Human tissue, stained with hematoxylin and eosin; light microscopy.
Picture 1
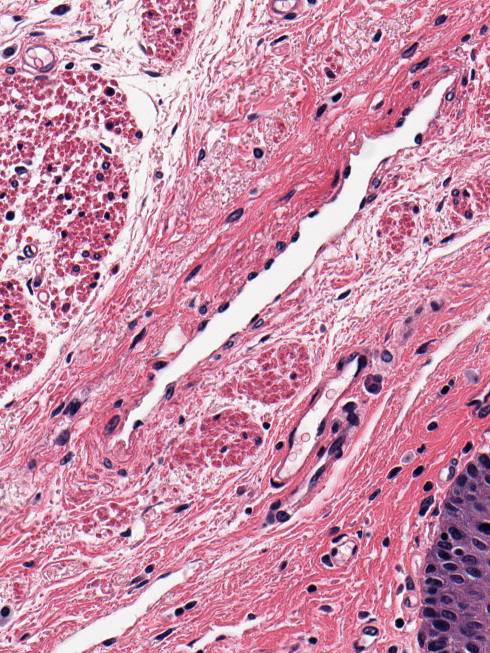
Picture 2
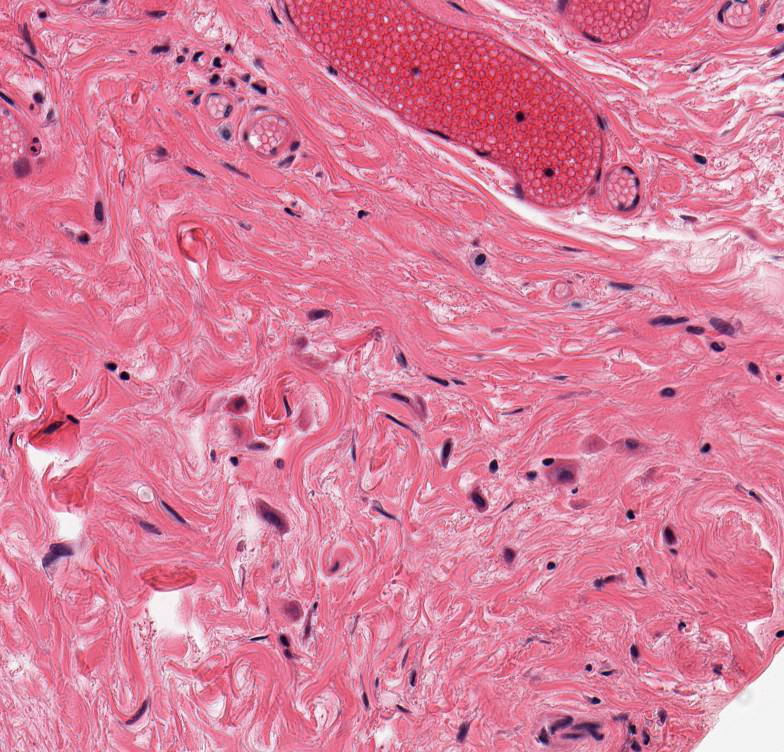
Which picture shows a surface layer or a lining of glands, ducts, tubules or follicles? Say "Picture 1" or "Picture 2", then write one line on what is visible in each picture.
Picture 1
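In picture 1: A stratified epithelium of crowded, purple-staining cells occupies the bottom right corner.
In picture 2: No epithelium and no fat cells are present in the field.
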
